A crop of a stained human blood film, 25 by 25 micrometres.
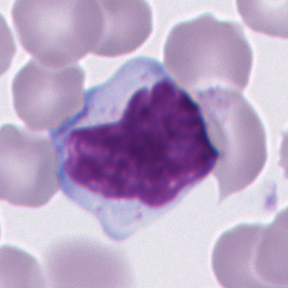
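Large granular lymphocyte in a stained smear of human peripheral blood. The cell outline is angular and irregular rather than round. Its nucleus likewise has an irregular outline, marked by several shallow indentations. A few fine purple granules lie scattered in the cytoplasm, which contains no vacuoles.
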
